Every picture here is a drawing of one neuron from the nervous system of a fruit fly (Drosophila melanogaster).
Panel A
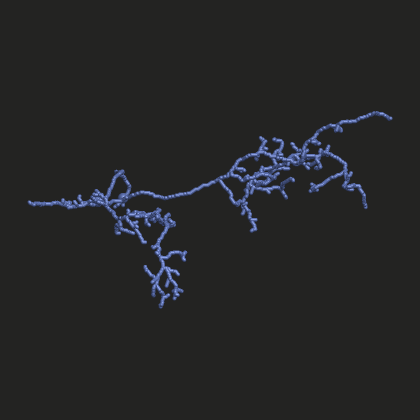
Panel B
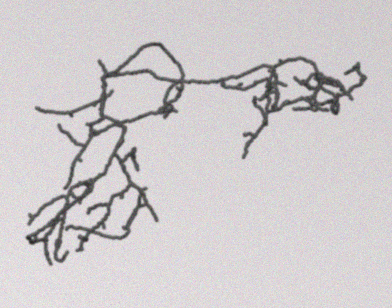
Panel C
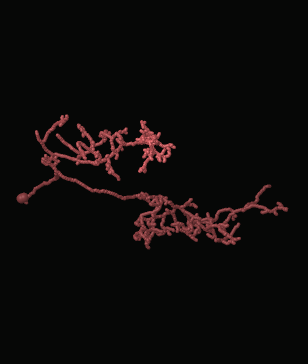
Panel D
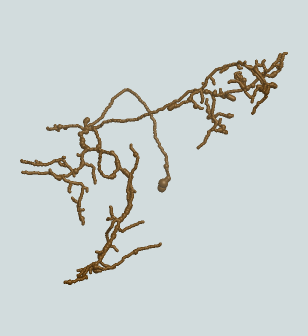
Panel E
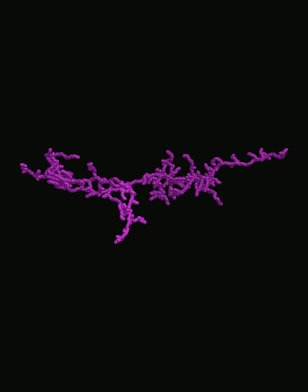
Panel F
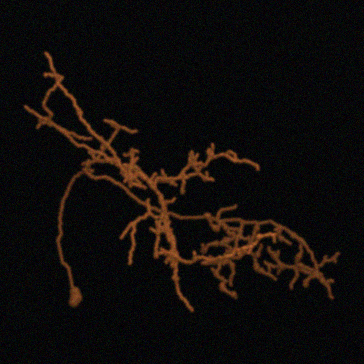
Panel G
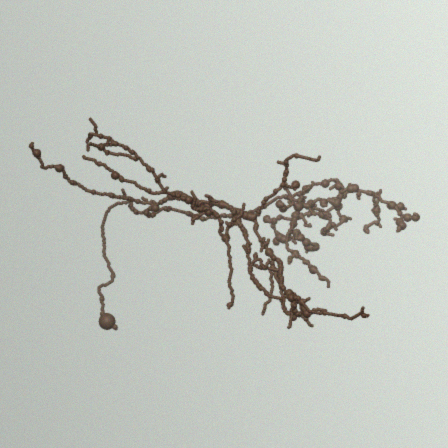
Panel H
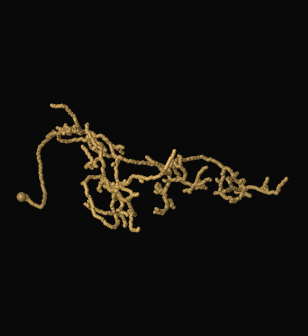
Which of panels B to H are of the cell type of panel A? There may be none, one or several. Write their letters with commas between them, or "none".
C, E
